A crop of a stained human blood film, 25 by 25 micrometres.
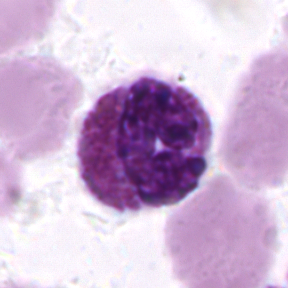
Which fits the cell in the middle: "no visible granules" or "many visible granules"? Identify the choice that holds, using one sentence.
Visible granules are present in great number in its cytoplasm.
